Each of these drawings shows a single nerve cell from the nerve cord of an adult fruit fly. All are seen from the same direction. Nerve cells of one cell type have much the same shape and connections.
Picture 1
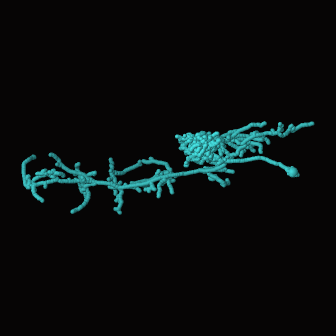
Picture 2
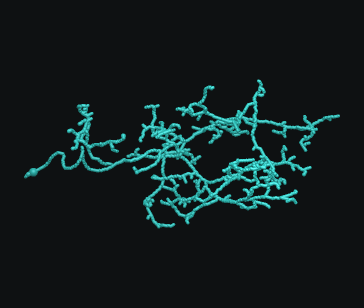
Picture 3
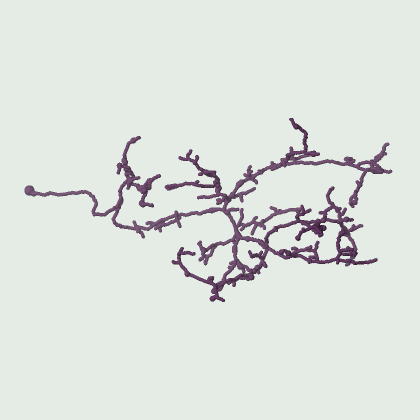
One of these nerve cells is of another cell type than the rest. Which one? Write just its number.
1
